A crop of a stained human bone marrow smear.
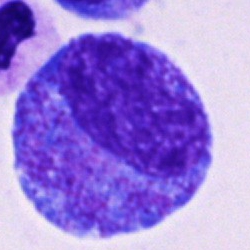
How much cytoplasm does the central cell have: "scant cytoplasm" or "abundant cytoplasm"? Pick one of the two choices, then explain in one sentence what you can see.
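Abundant cytoplasm. The cytoplasm forms a broad crescent on the lower-left side of the nucleus.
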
